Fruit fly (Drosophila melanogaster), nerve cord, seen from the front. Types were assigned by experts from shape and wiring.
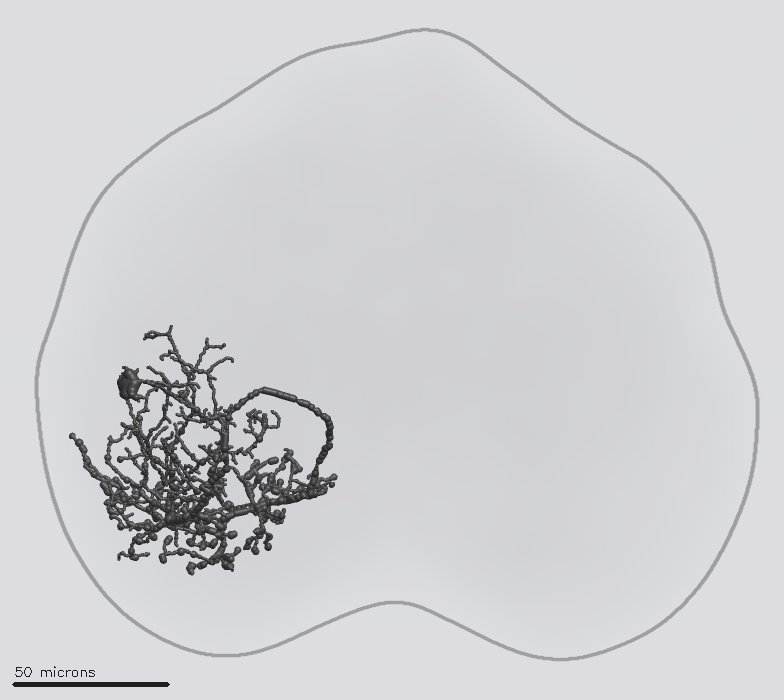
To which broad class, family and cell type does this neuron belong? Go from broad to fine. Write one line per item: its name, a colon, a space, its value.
broad class: nerve-cord intrinsic neuron
family: hemilineage 09A
cell type: IN09A014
